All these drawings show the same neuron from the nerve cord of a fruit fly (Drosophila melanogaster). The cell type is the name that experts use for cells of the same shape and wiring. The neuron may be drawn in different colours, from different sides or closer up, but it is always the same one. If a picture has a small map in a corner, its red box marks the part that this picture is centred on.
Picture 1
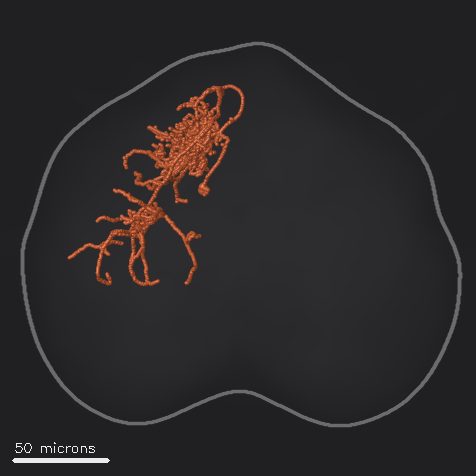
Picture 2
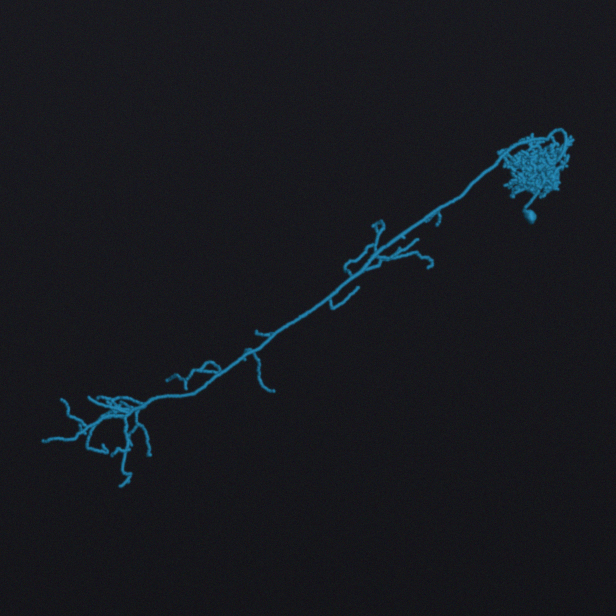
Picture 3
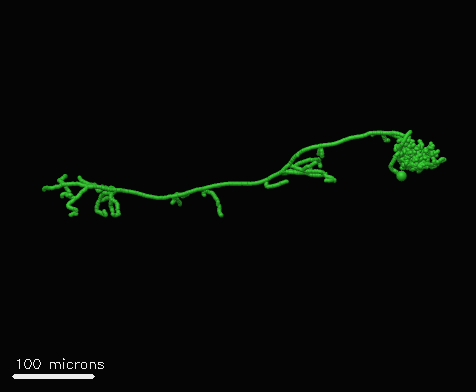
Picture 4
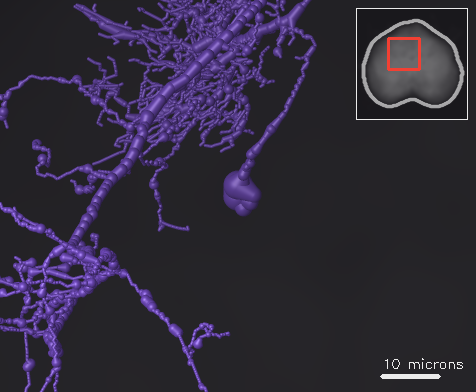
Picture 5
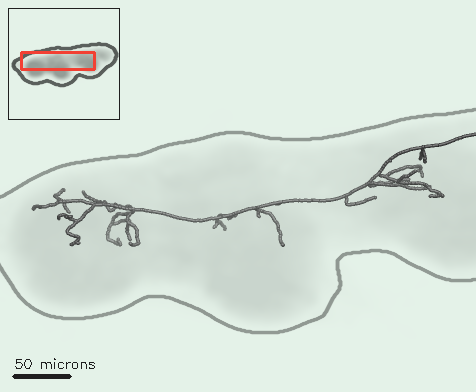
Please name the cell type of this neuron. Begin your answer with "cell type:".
cell type: INXXX126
